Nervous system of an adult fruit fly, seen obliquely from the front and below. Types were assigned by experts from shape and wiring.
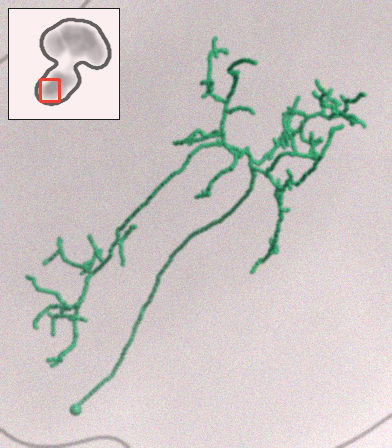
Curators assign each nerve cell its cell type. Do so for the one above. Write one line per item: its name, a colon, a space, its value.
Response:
cell type: IN12B068_a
